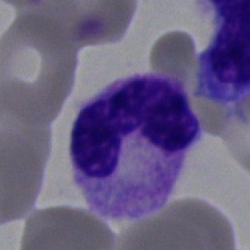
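Band neutrophil in a stained bone marrow smear. The nucleus forms a curved, horseshoe-like band with its concave side facing downward, and its chromatin is dark purple and coarsely clumped. Pale lilac cytoplasm fills the lower part of the cell beneath the nuclear curve and holds fine, faint pinkish-purple granules.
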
